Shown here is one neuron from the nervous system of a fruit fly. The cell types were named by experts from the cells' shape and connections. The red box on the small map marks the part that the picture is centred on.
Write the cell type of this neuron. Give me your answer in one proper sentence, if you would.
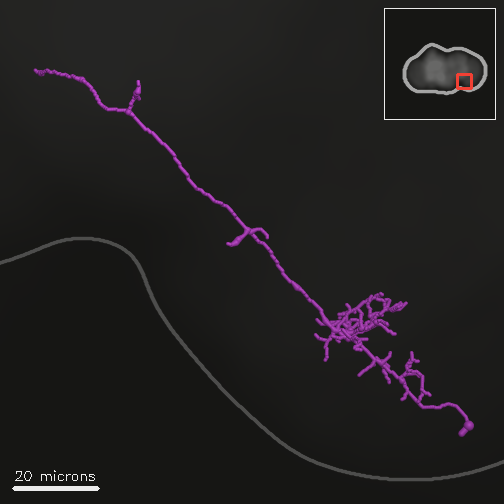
The cell type held by this neuron is TmY3.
